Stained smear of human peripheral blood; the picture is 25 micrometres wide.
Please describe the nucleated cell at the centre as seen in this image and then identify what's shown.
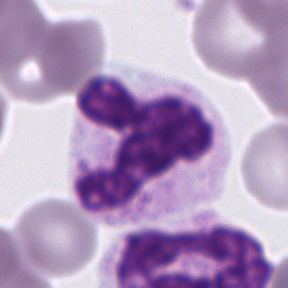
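Roughly round, this cell has a smooth edge. Fine lilac granules are scattered through its cytoplasm, and no vacuoles are seen there. The nucleus lies close to the left edge of the cell. It is a segmented neutrophil.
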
